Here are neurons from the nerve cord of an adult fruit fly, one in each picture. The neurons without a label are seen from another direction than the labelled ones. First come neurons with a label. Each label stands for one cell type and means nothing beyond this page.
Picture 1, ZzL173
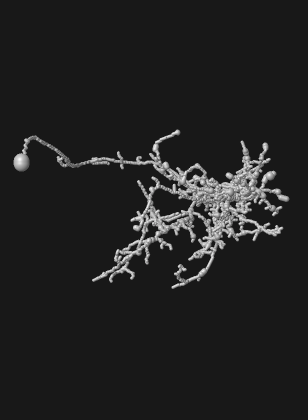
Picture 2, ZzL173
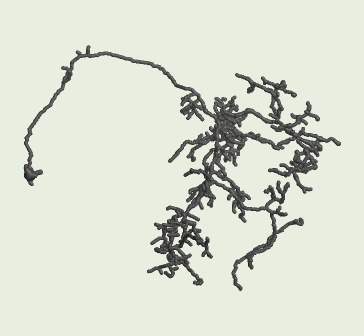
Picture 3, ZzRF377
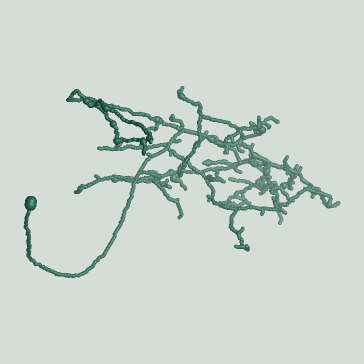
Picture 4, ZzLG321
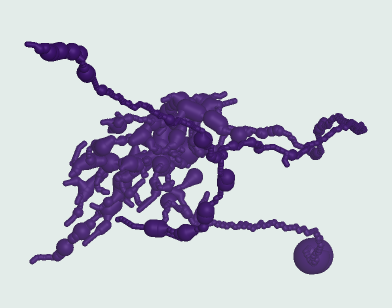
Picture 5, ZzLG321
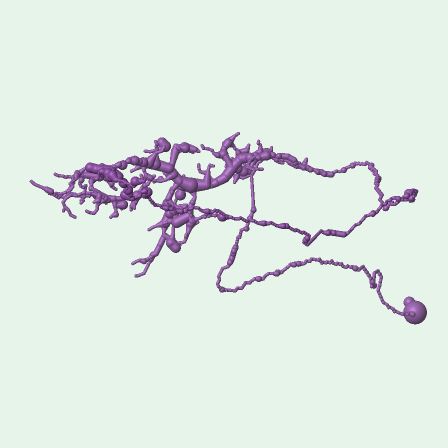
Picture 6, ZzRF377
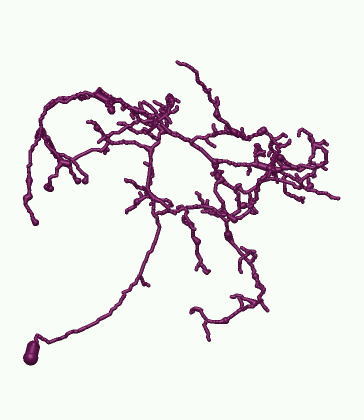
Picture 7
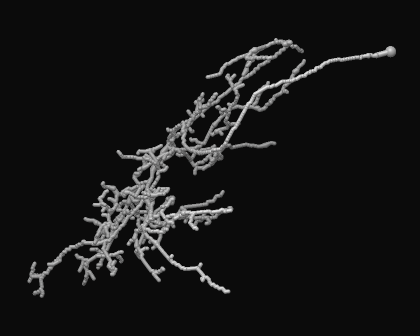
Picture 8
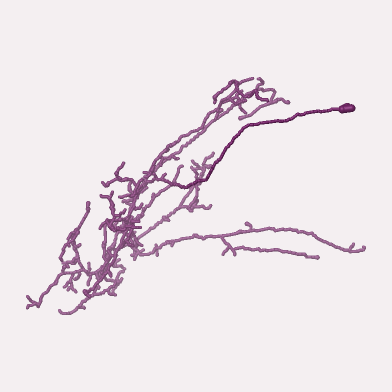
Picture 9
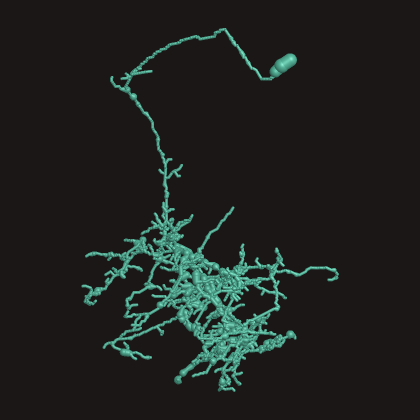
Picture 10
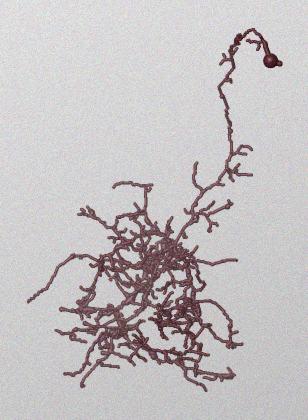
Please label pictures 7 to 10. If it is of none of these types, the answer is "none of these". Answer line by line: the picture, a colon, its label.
7: ZzRF377
8: ZzRF377
9: ZzL173
10: ZzL173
